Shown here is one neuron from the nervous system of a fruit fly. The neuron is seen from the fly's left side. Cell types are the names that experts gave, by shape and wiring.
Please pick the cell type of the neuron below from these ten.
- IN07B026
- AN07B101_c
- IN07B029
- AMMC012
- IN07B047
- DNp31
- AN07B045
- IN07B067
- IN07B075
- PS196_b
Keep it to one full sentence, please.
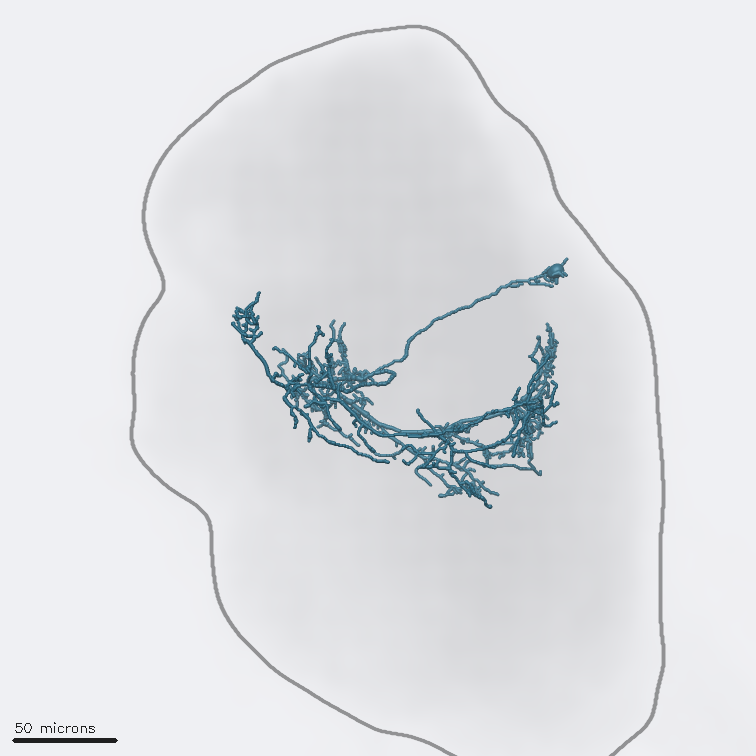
The single neuron here is of type PS196_b.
